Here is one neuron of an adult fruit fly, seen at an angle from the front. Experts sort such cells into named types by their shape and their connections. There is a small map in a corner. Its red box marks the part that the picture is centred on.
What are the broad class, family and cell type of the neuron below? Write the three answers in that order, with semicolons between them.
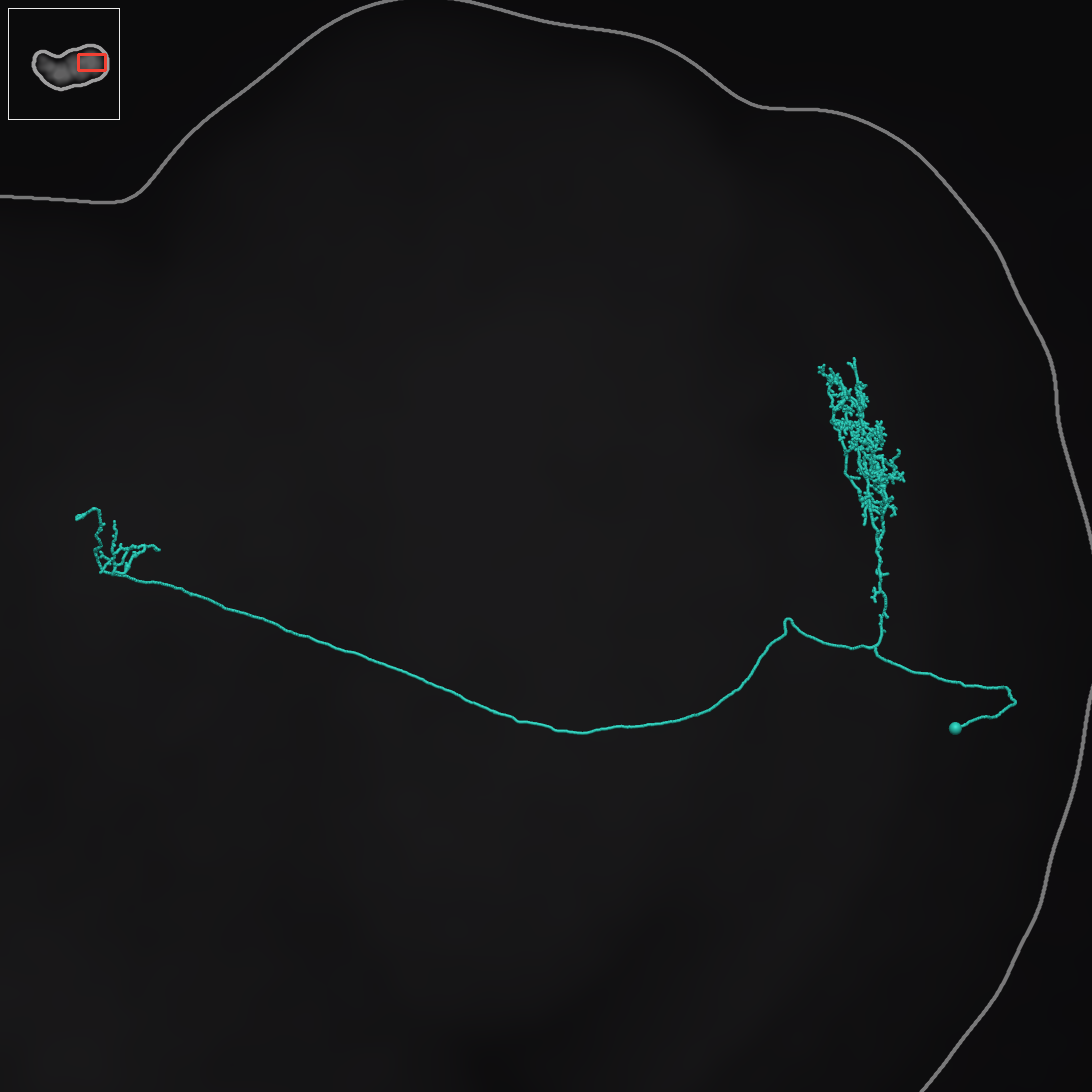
visual projection neuron; MeVP; MeVP6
